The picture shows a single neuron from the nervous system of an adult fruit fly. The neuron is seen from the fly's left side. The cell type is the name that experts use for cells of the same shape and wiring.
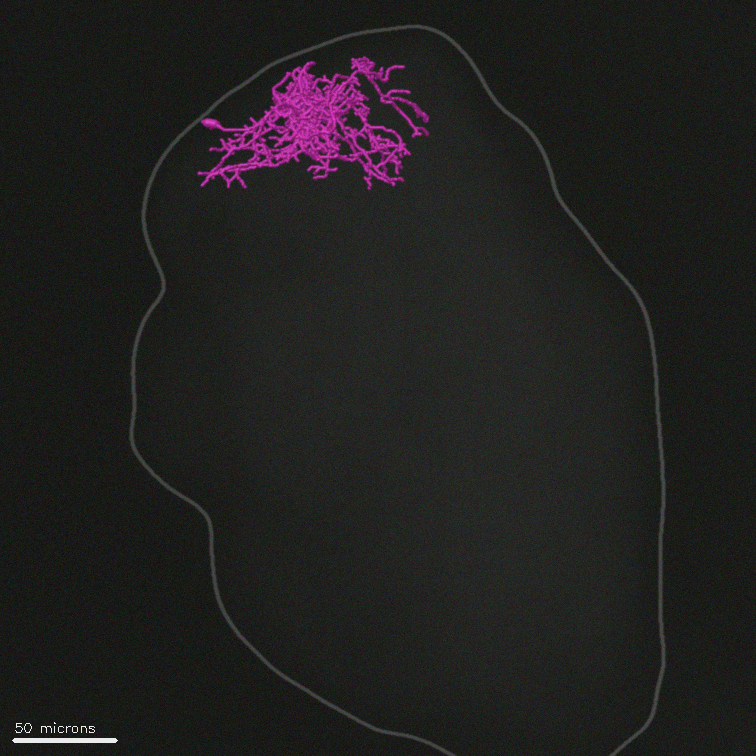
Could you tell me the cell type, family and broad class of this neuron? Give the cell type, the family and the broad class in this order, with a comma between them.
SMP084, hemilineage SMPad1, central-brain intrinsic neuron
